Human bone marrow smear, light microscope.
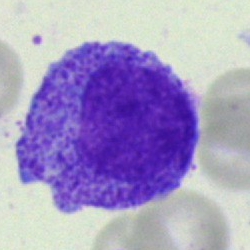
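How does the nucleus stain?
Deep, fairly even purple, with no clear separation into coarse clumps.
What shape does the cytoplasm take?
A crescent-shaped rim, widest on the left.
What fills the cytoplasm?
Coarse dark purple granules, with more scattered over the nucleus.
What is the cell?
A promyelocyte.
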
